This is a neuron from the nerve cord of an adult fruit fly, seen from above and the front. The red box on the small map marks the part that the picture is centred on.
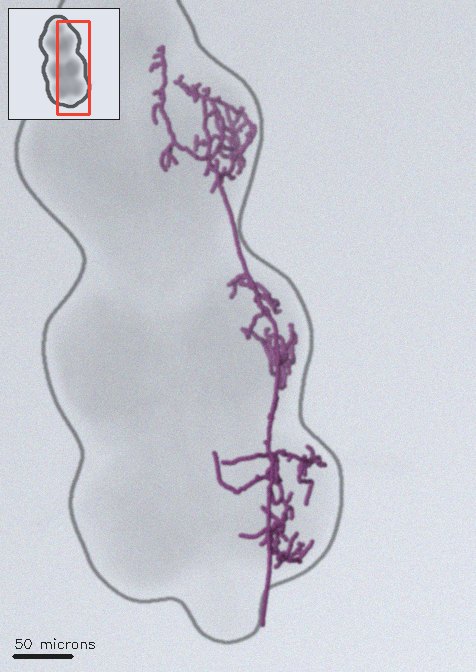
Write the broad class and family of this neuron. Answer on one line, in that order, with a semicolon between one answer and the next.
descending neuron; DNge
